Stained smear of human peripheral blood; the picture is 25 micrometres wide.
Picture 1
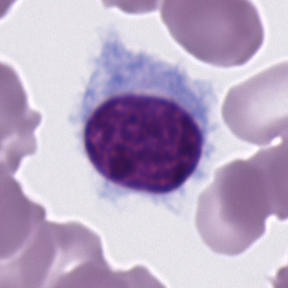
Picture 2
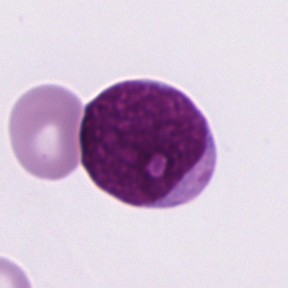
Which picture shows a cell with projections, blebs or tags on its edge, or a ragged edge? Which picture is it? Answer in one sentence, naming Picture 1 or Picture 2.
In Picture 1, projections, blebs or tags, or a frayed edge, mark the cell's outline.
